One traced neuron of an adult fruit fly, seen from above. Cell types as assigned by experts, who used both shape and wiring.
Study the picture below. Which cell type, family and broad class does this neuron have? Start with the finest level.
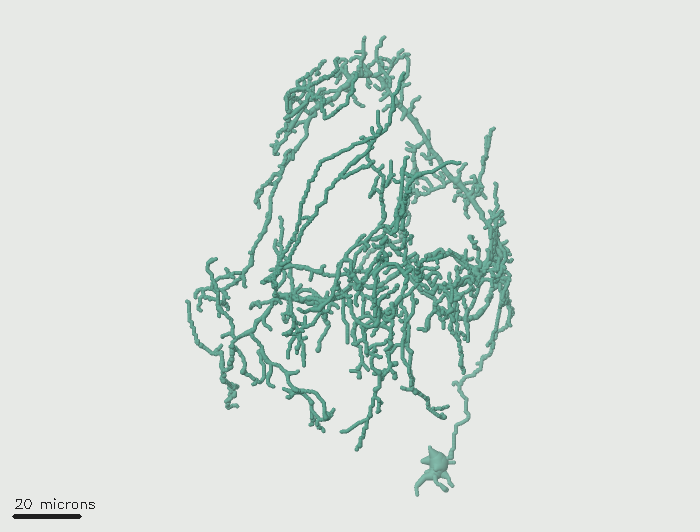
IN04B007; hemilineage 04B; nerve-cord intrinsic neuron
